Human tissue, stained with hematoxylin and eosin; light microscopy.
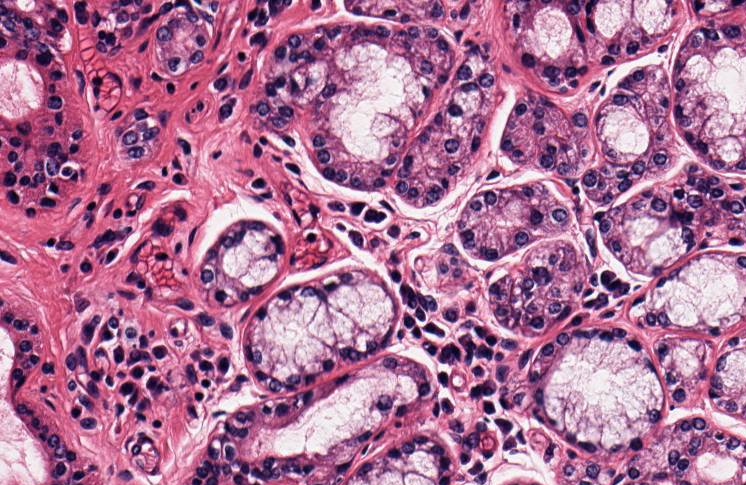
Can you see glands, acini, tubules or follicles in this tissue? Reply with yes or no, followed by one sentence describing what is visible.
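Yes. The field is crowded with rounded glandular units separated by thin bands of pink connective tissue.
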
